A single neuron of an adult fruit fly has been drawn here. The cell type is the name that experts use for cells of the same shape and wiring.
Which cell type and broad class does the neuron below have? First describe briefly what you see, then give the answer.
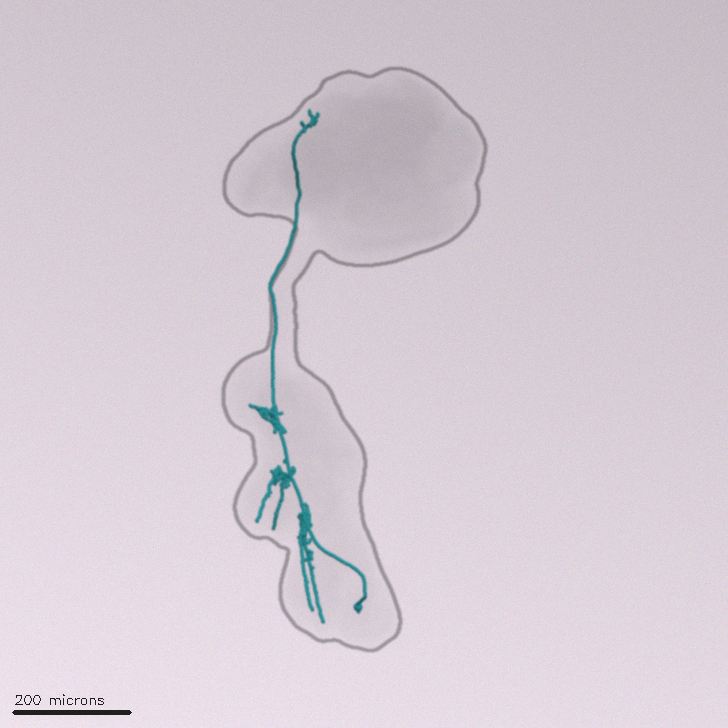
Its cell body lies at the bottom of the picture. From top to bottom in the picture it spans about 900 microns. The cell type is ANXXX007. Its broad class is ascending neuron.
